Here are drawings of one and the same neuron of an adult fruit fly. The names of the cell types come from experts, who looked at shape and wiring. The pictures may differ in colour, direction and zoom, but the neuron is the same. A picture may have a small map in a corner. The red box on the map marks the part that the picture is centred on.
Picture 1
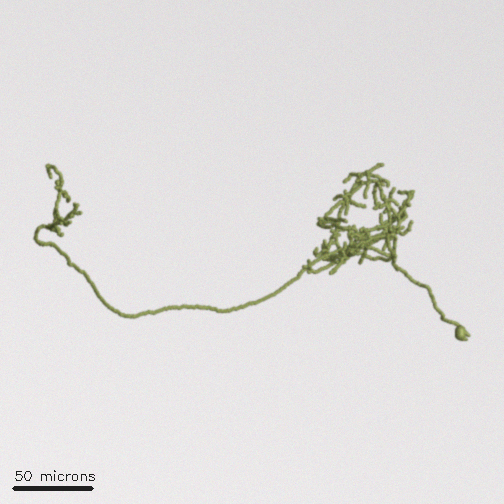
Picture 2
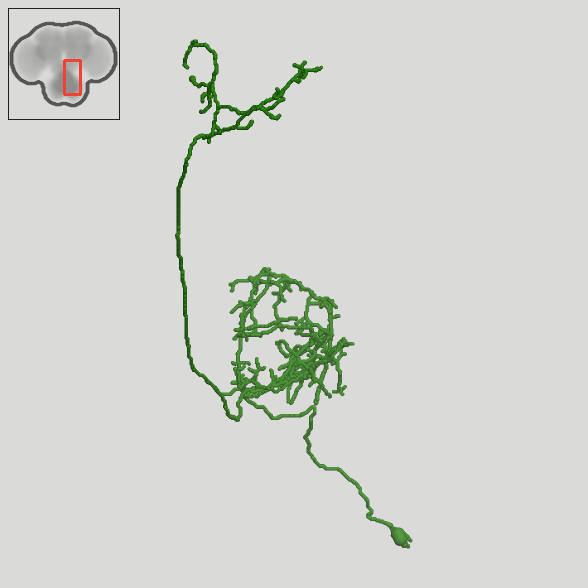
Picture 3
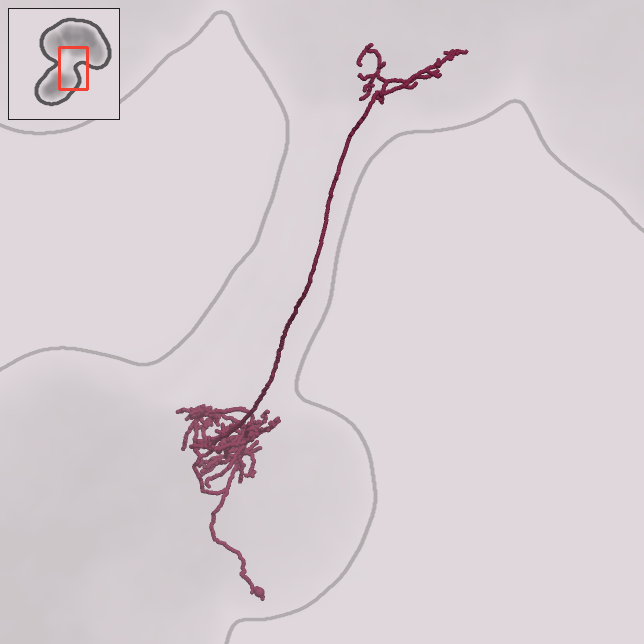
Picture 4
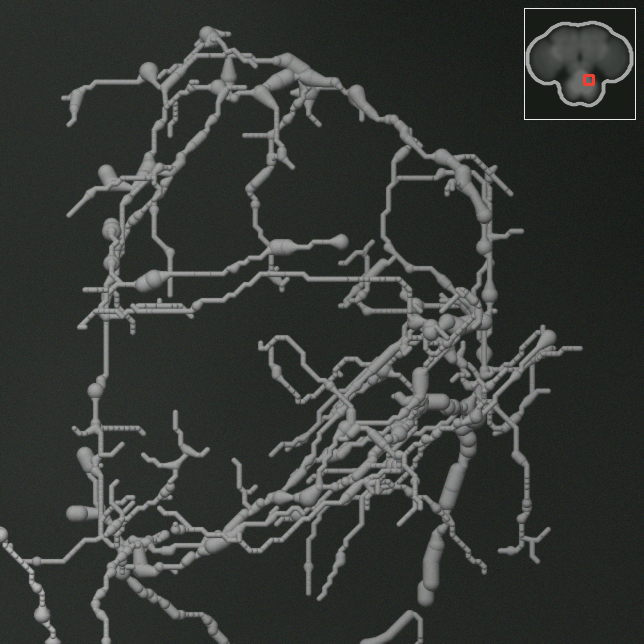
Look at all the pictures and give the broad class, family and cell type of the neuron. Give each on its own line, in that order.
ascending neuron
hemilineage 03B
AN03B095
